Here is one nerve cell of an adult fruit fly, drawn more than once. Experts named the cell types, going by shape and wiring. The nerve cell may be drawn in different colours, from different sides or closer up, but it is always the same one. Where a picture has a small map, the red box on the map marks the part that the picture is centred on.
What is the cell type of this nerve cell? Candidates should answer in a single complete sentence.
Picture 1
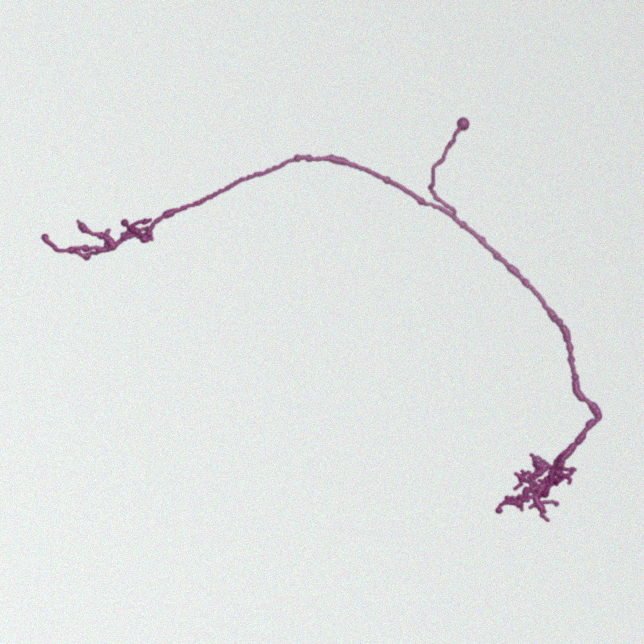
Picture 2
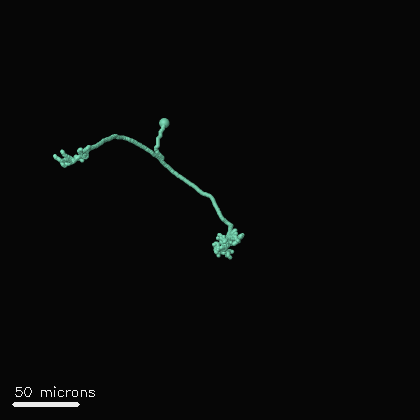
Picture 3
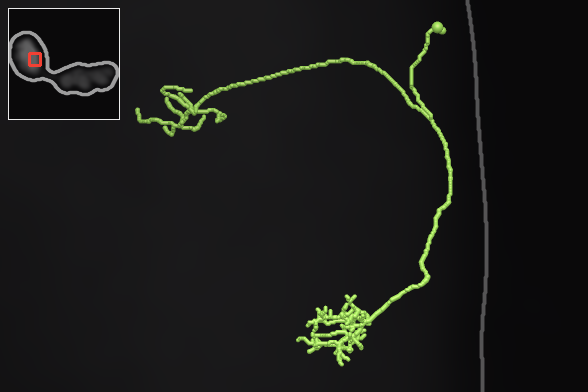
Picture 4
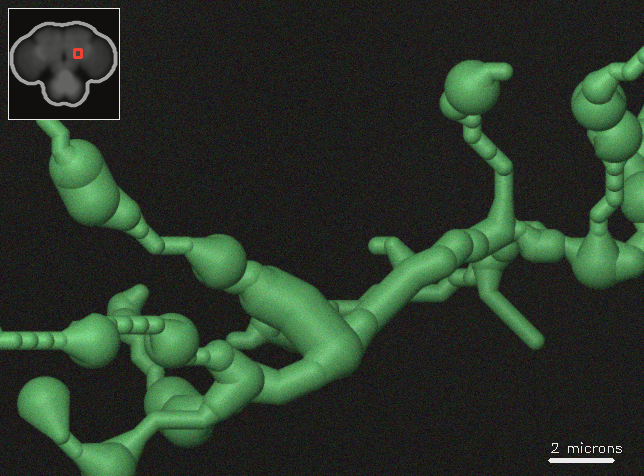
With respect to cell type, this nerve cell is LPC1.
